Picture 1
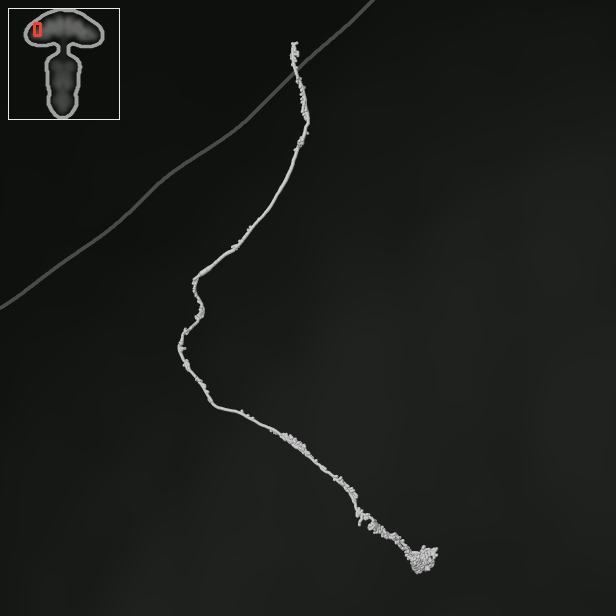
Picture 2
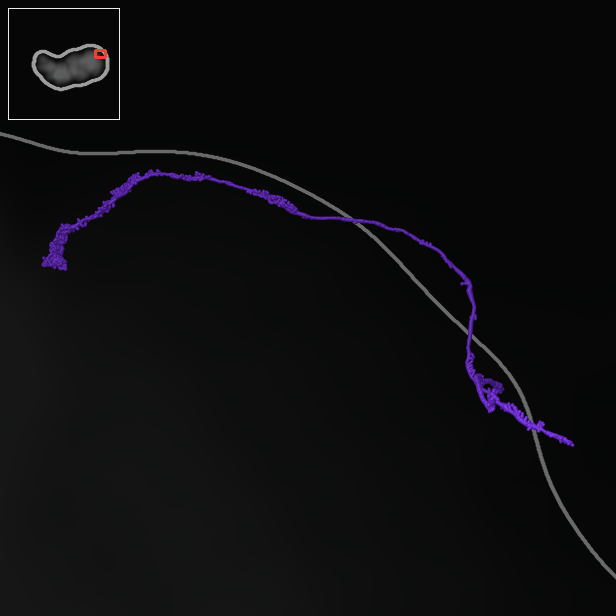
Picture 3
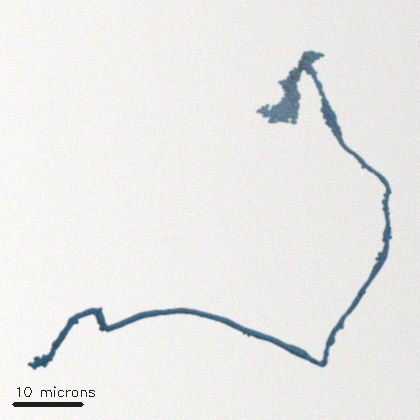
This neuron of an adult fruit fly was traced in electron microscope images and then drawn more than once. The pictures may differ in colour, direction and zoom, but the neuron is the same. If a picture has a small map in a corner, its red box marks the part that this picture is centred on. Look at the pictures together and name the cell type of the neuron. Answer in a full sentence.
The cell type is R8d.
